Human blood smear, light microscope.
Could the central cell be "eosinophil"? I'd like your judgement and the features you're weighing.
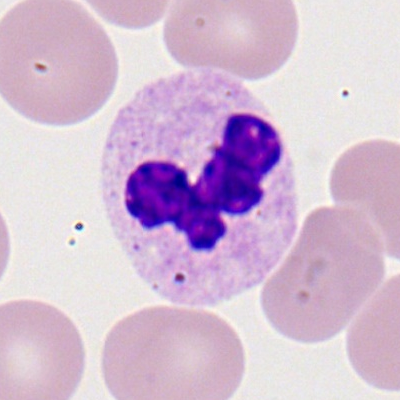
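First I notice a nucleus of three lobes joined to one another, and fine lilac granules scattered evenly through the cytoplasm. Eosinophil doesn't fit, then; this is a segmented neutrophil.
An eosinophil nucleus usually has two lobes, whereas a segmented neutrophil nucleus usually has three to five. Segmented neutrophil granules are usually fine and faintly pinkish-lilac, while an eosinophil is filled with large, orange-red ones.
Both favour segmented neutrophil over eosinophil. The cytoplasm is plentiful and pale pinkish-lilac.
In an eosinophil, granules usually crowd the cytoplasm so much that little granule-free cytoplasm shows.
So that counts against eosinophil too. The outline is oval and smooth, with no nucleoli or vacuoles visible.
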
